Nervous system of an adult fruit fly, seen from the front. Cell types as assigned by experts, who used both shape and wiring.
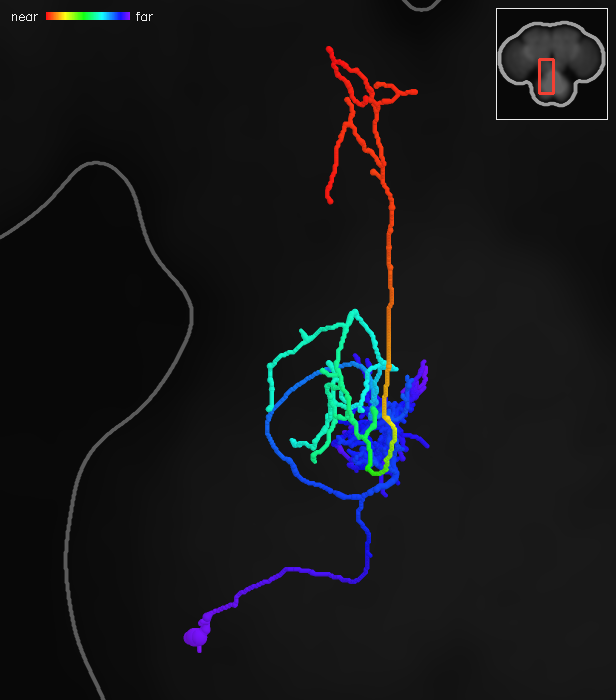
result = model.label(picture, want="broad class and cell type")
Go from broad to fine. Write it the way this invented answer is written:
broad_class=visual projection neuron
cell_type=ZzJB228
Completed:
broad_class=ascending neuron
cell_type=ANXXX171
